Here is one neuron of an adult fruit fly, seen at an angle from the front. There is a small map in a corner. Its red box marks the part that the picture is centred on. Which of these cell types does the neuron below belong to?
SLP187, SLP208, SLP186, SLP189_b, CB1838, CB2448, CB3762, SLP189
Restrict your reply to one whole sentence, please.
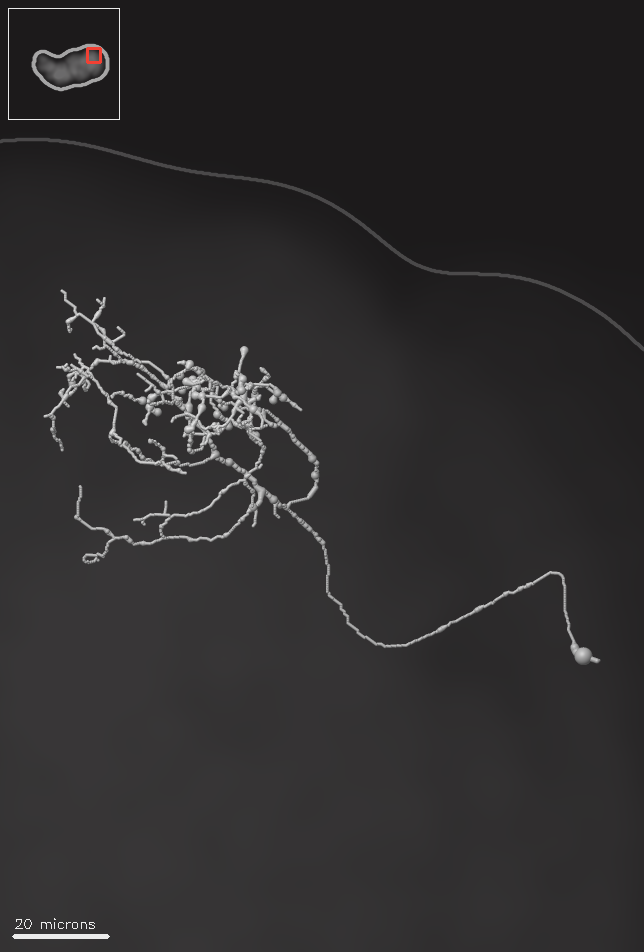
Included in the cell type SLP187 is this neuron.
